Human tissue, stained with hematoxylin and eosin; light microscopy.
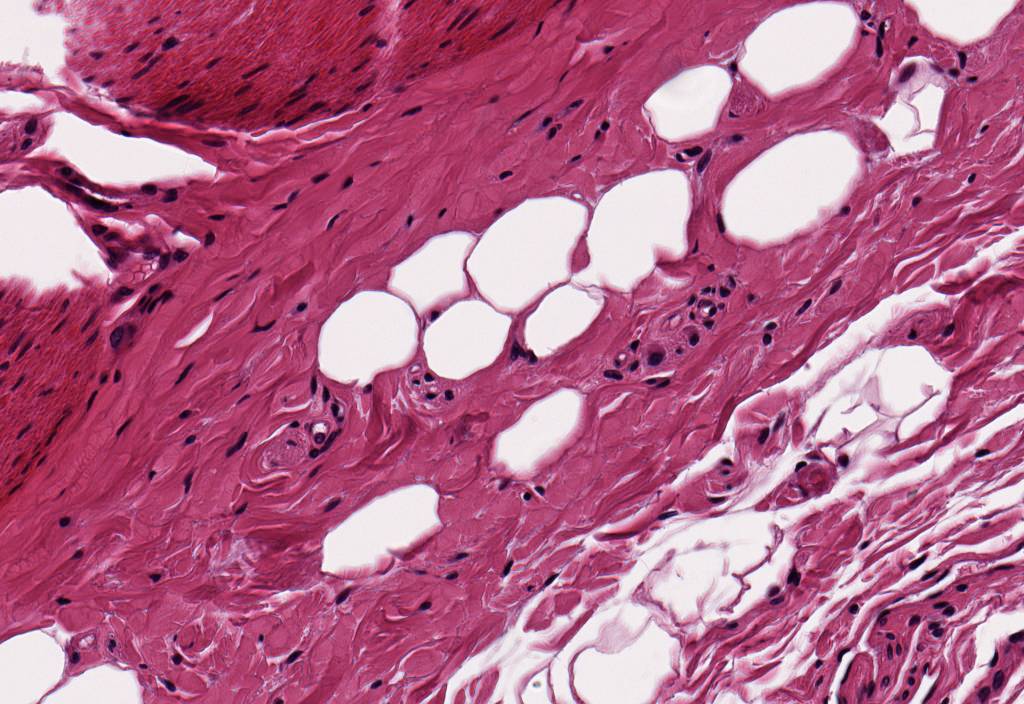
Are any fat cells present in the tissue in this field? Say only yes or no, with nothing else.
Yes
